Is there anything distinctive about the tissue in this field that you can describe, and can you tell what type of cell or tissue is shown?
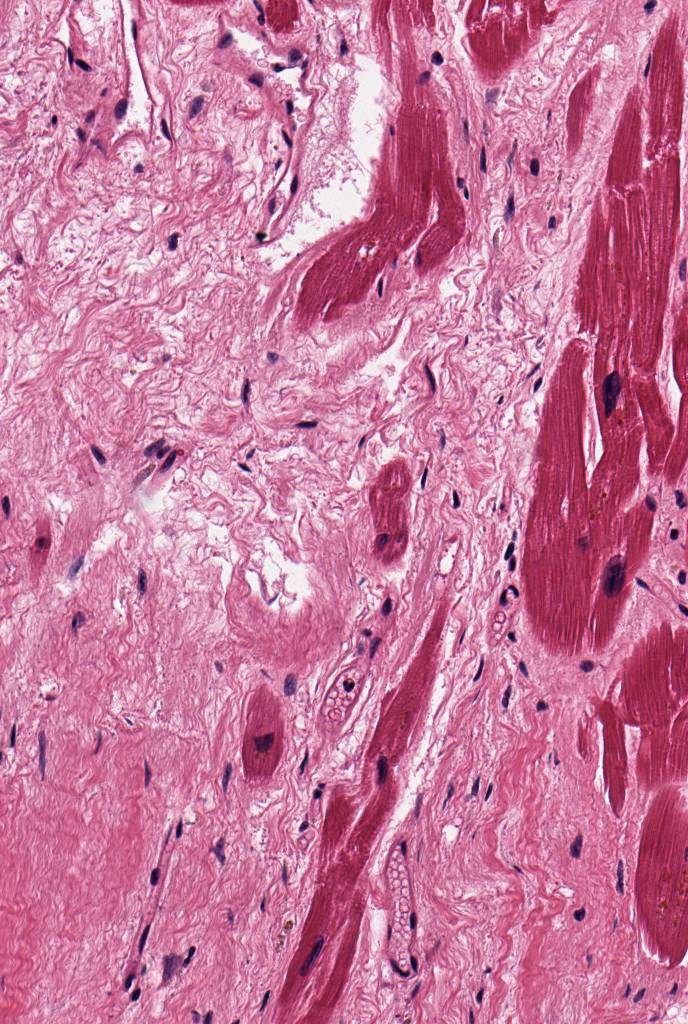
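Muscle fibre bundles mainly along the right; fibres have single central nuclei. Fine golden-brown granules in cytoplasm of right-side fibres. Pale pink wavy fibrous tissue fills most of left half; between muscle fibres it holds only scattered small spindle-shaped nuclei. Tissue: left ventricle of the heart.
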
